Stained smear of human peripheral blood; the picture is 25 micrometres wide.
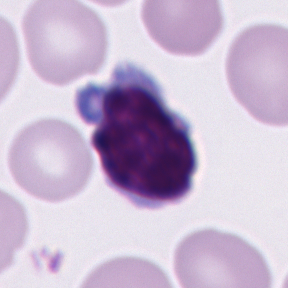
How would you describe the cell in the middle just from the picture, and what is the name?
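Size about 13 by 10 micrometres; nucleus about 11 by 8 micrometres. Outline irregular and ragged, not smooth. Nucleus a single unlobed oval mass, long axis running upper left to lower right. Chromatin dense, dark purple, coarsely clumped; no nucleoli visible. This is a typical lymphocyte.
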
